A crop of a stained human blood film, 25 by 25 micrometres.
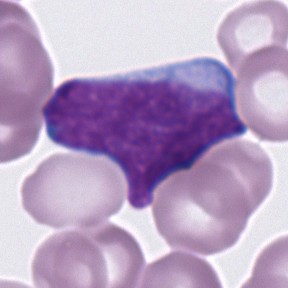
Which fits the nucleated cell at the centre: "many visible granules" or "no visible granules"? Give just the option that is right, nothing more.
No visible granules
